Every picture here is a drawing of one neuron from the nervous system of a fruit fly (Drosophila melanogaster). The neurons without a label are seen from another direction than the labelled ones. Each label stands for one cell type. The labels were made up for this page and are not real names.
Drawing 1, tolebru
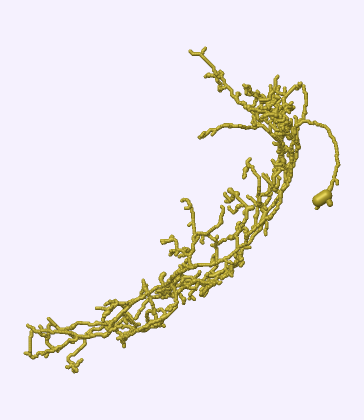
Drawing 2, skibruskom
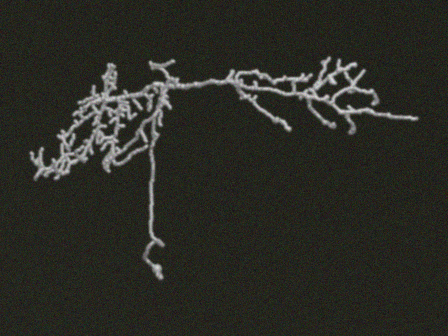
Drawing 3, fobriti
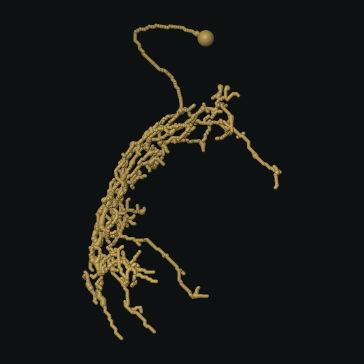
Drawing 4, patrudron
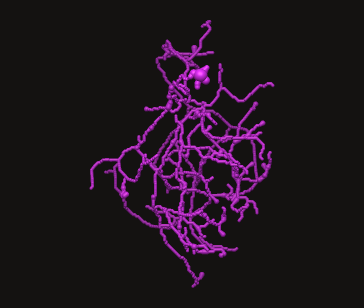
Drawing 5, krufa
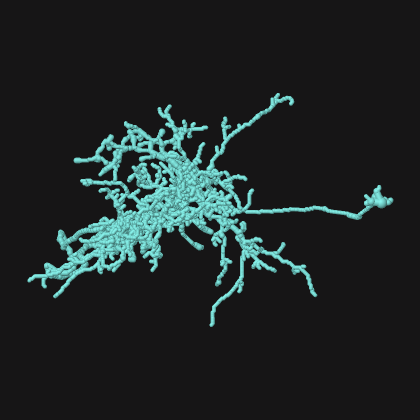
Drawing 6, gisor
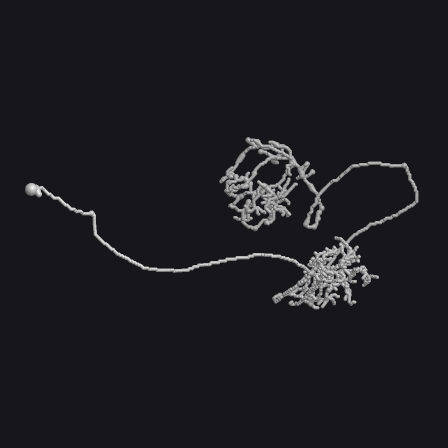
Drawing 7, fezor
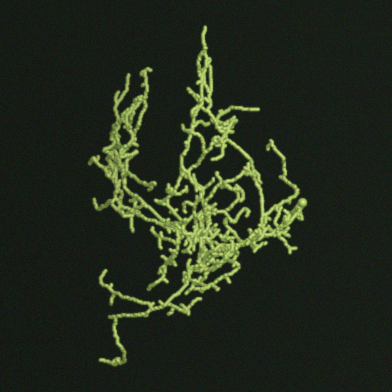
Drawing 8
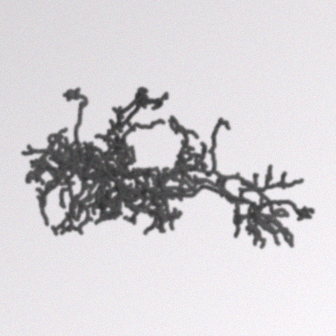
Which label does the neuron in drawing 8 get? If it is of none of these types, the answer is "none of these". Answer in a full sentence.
It belongs to none of these.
